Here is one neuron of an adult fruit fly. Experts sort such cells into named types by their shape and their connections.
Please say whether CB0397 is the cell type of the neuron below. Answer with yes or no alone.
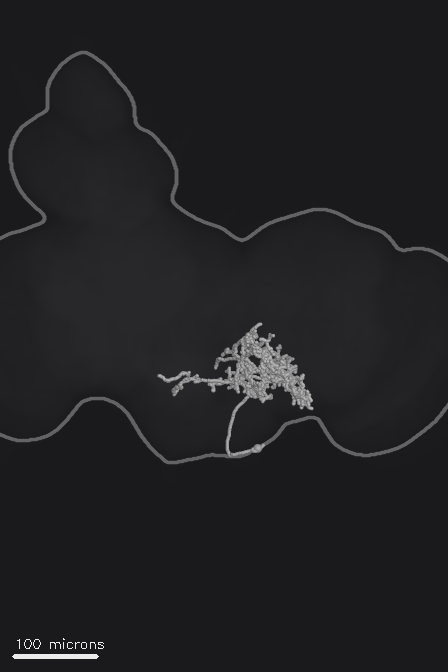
yes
